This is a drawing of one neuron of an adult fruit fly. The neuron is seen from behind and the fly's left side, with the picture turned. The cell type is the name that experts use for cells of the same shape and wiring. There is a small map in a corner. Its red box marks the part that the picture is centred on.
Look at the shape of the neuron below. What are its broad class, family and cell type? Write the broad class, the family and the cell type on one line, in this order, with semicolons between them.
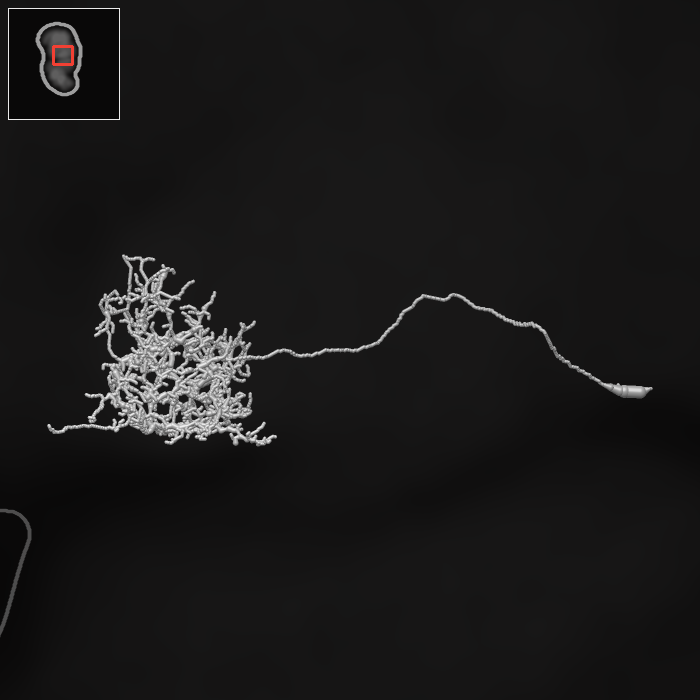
central-brain intrinsic neuron; hemilineage VLPl4_anterior; AVLP420_b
